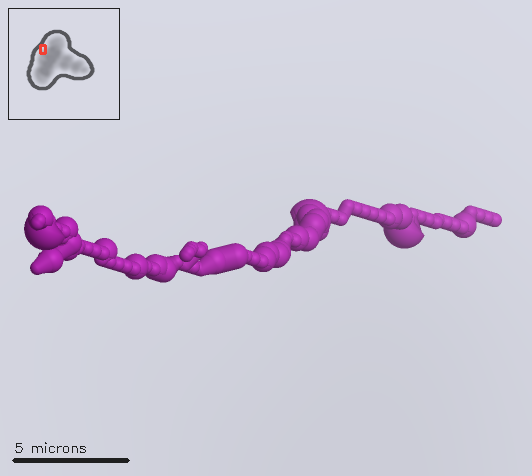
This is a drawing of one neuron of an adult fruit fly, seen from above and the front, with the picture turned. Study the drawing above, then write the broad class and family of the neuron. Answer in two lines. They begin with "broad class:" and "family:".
broad class: sensory neuron entering the brain
family: class mechanosensory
